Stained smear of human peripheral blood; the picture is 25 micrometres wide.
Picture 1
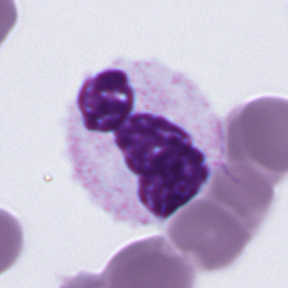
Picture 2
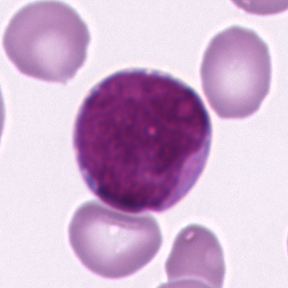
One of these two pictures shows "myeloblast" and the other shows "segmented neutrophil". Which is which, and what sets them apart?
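Picture 1 shows a segmented neutrophil; picture 2 shows a myeloblast. Nucleus and cytoplasm: the myeloblast's nucleus fills almost the whole cell.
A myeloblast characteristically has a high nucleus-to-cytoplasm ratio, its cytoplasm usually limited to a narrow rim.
Granules: fine pink-red granules are scattered throughout the segmented neutrophil's cytoplasm, while none are visible in the myeloblast.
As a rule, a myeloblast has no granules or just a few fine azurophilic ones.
Cytoplasm colour: very pale pink in the segmented neutrophil, pale bluish-grey in the myeloblast. Chromatin: the segmented neutrophil's is dense and dark purple, with no nucleoli visible.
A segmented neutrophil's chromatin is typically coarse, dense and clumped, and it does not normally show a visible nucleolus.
Size: the segmented neutrophil is about 14 micrometres across, the myeloblast about 13 micrometres.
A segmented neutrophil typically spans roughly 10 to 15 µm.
Outline: roughly round in picture 1, round and smooth in picture 2, where a red cell touches the lower edge; neither cell shows vacuoles.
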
